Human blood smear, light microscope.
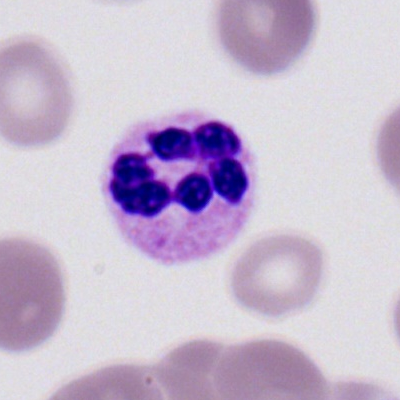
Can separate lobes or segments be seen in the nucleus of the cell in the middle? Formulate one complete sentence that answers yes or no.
Yes, into two or more lobes the nucleus of this cell is divided.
